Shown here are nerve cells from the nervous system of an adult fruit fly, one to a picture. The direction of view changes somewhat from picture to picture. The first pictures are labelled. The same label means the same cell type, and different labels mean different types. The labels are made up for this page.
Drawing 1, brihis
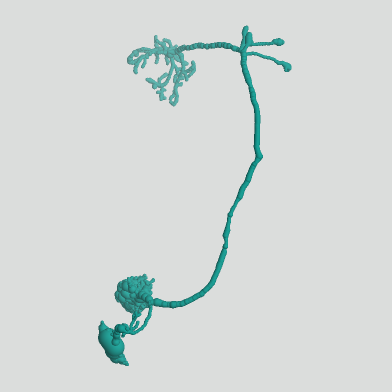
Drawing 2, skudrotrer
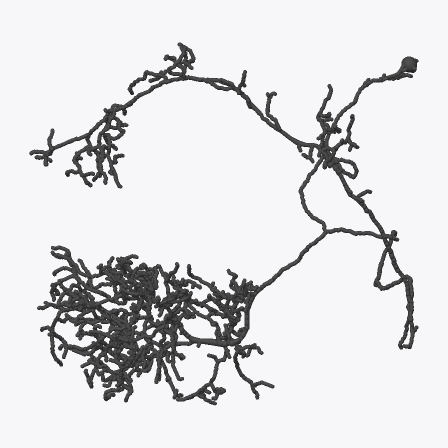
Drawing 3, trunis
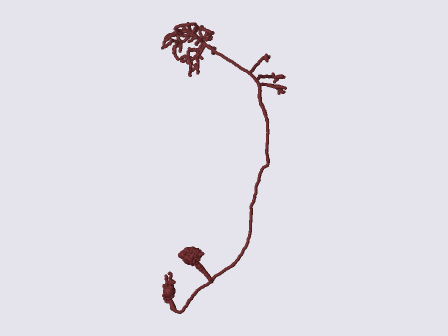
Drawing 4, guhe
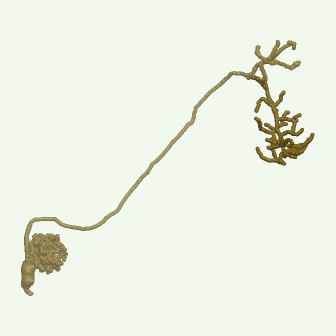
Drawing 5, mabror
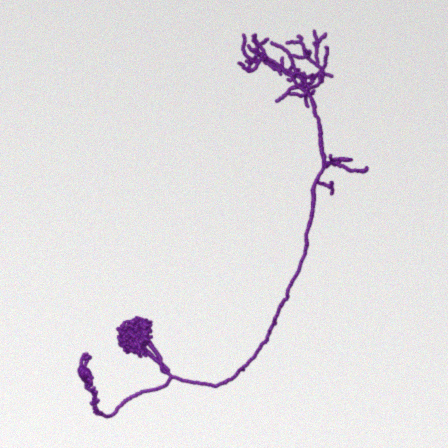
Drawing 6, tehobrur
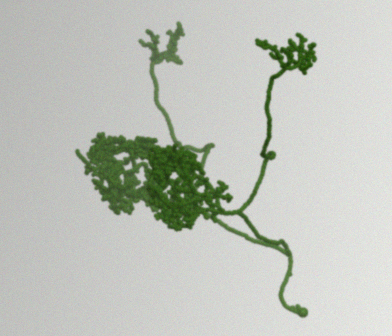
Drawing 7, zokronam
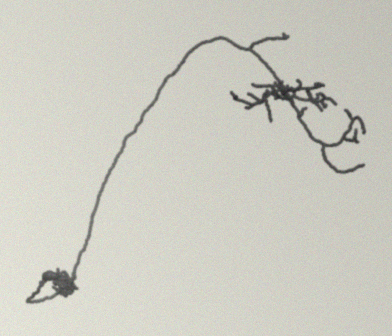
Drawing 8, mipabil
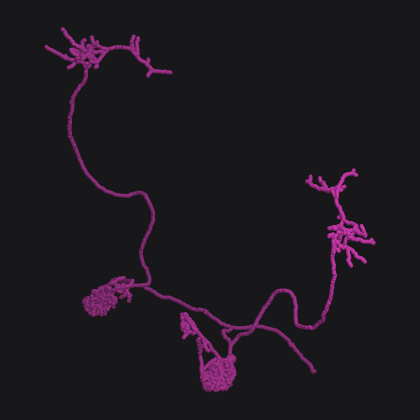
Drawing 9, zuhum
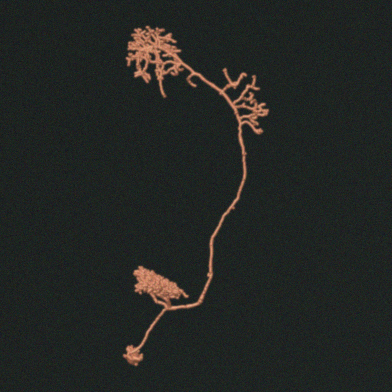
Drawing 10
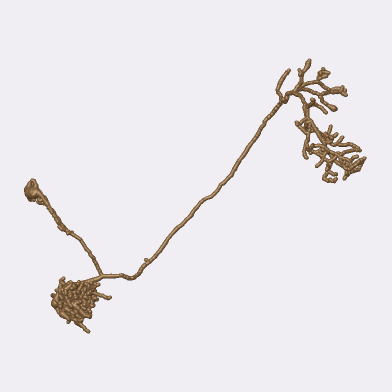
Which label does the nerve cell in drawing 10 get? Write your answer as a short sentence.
It belongs to guhe.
